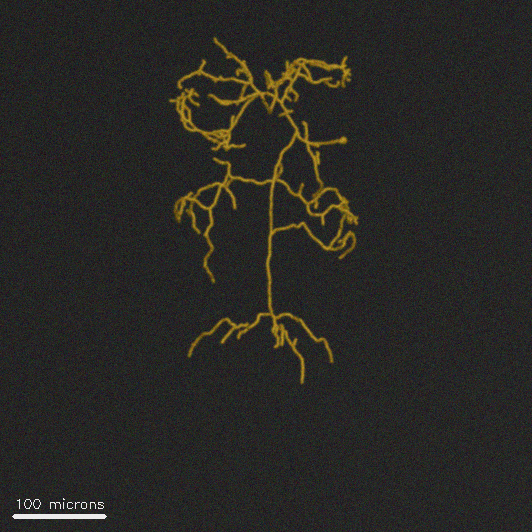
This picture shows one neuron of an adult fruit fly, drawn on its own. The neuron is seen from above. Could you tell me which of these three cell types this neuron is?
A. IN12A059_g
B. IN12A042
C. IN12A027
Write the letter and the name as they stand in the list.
C. IN12A027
